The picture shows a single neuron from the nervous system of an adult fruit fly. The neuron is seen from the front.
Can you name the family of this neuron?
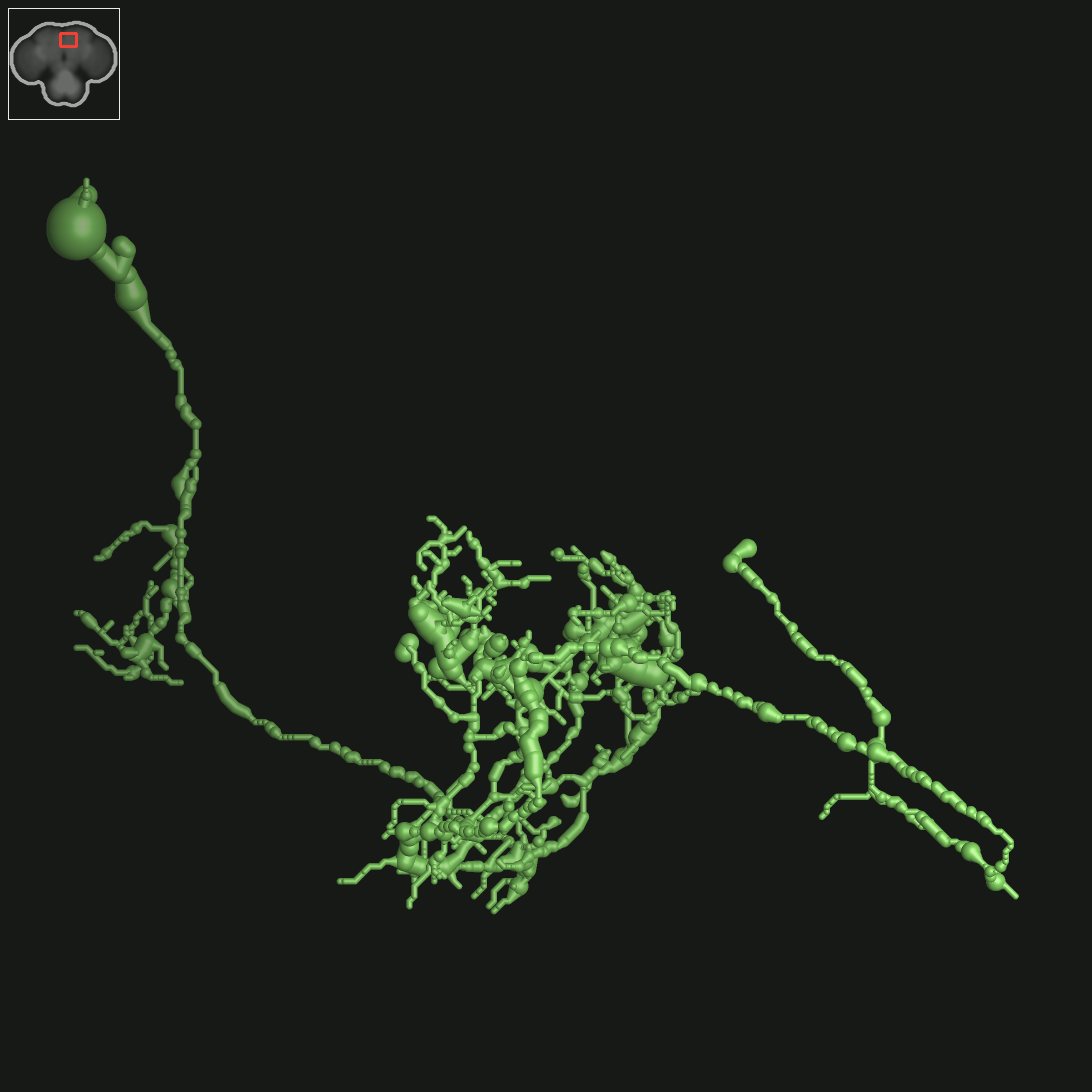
class CX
